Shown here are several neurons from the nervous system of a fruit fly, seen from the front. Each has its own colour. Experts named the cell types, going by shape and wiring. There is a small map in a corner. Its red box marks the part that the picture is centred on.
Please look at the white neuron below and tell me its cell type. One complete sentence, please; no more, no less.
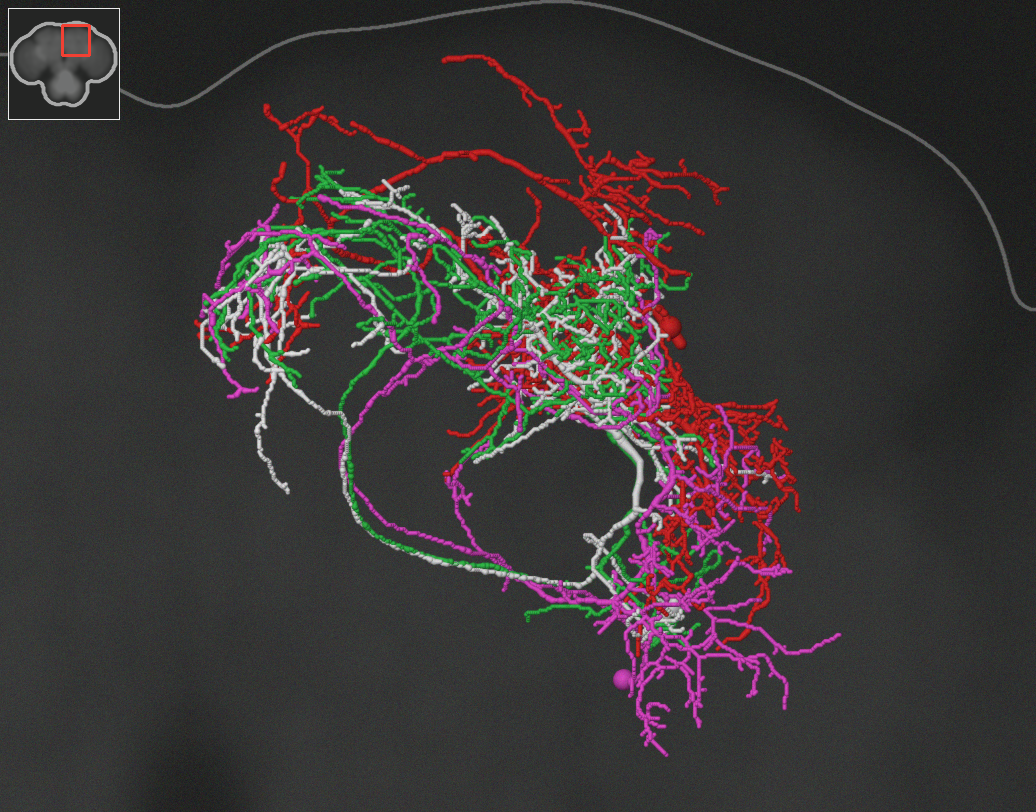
It is SMP556 that this neuron is, by cell type.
